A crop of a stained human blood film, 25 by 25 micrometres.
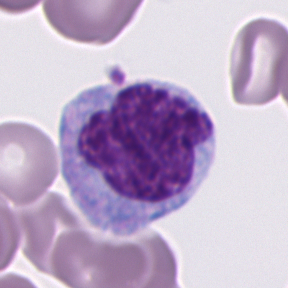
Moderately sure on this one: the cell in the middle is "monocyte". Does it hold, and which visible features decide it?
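The cell is roughly round and smooth-edged, about 14 micrometres across. Its nucleus, about 11 micrometres across, fills about 60% of the cell's area; its outline is irregular and lumpy, with shallow notches along the upper right, and no nucleoli show. The cytoplasm has only a fine, faint speckling, with no coarse granules and no clear vacuoles.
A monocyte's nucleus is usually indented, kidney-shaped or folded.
So the notched nucleus speaks for monocyte.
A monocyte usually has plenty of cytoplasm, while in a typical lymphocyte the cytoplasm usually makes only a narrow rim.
With the nucleus at about 60% of the area, the cytoplasm here is no narrow rim, which counts against typical lymphocyte.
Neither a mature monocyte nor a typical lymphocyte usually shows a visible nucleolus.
That absence here fits both. Monocyte is the right name for this cell.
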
